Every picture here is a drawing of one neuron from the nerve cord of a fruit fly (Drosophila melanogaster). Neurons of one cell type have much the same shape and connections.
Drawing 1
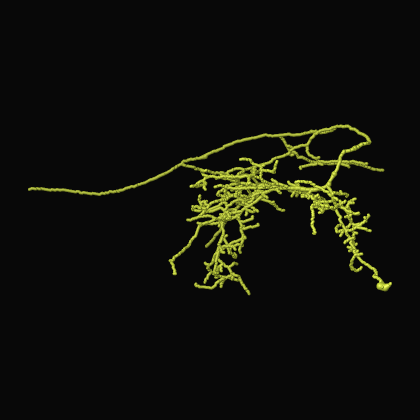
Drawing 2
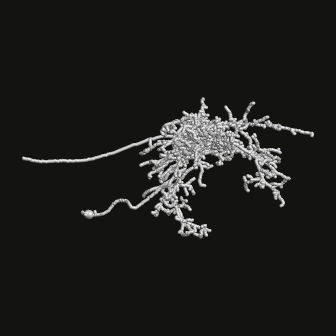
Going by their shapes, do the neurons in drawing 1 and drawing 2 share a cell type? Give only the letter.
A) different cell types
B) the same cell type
A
